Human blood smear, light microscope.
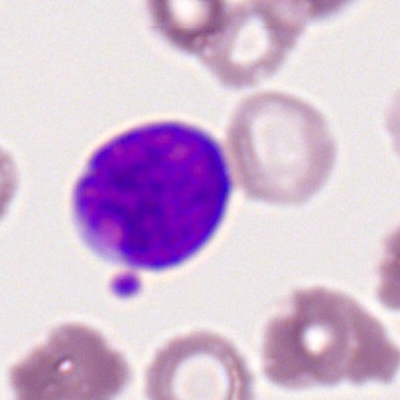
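Myeloblast, the central cell in this stained human blood smear. Its nucleus seems to fill nearly the whole cell. Around most of the nucleus, cytoplasm appears only as a very thin rim, if it shows at all. Looking at the chromatin, it is deep purple, with darker clumps set among lighter patches. At the lower left edge, a paler pinkish-lilac zone can be made out.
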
